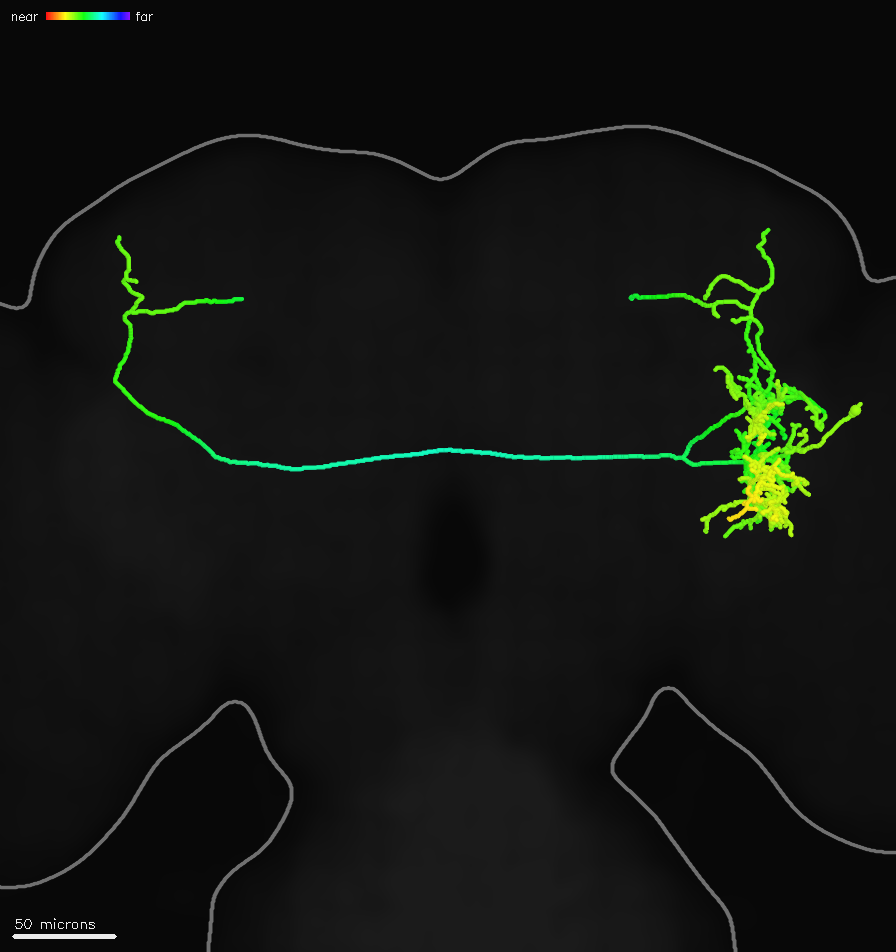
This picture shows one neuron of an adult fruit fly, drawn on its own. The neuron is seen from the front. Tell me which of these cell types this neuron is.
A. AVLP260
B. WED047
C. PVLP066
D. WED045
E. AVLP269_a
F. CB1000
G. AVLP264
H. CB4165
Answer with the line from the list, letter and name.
E. AVLP269_a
